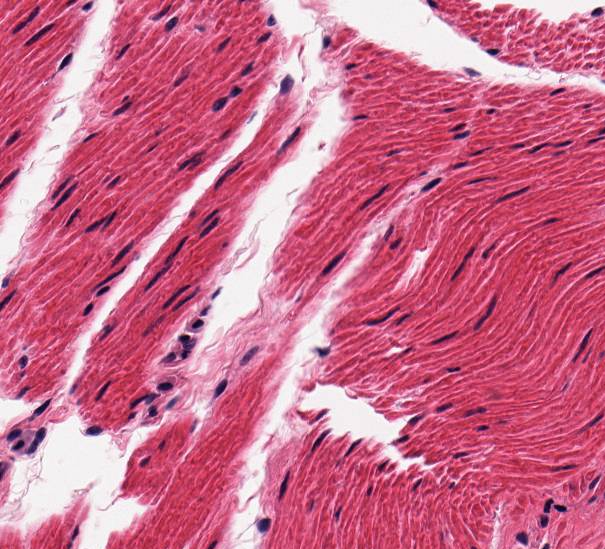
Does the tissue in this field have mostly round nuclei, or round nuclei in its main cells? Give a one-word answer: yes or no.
No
